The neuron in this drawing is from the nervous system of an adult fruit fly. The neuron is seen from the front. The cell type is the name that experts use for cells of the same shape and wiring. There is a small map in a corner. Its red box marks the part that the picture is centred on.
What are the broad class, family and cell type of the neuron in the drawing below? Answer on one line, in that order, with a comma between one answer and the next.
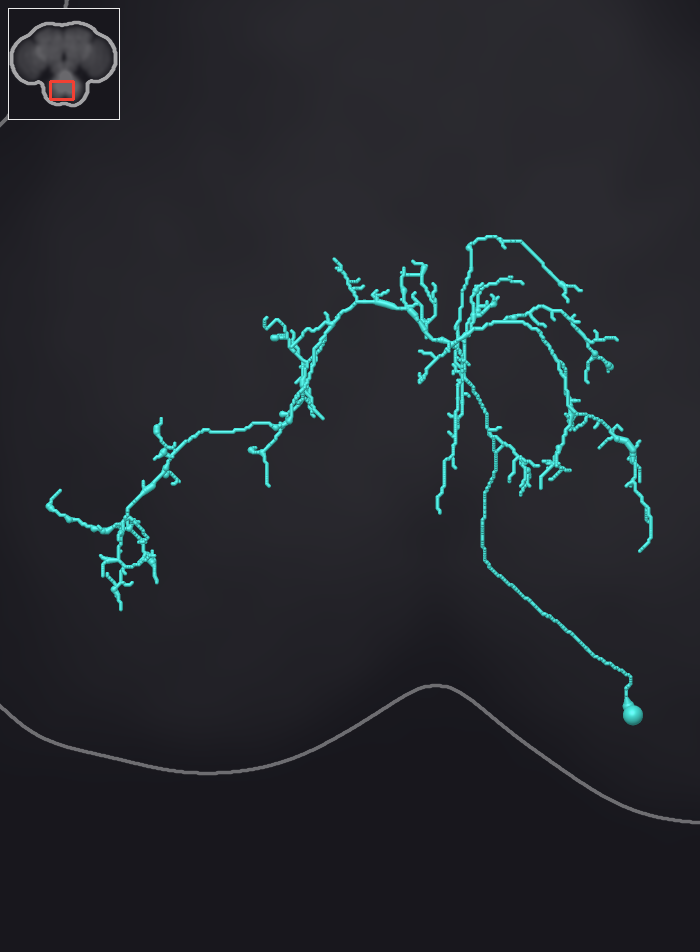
nerve-cord intrinsic neuron, hemilineage 12B, IN12B072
